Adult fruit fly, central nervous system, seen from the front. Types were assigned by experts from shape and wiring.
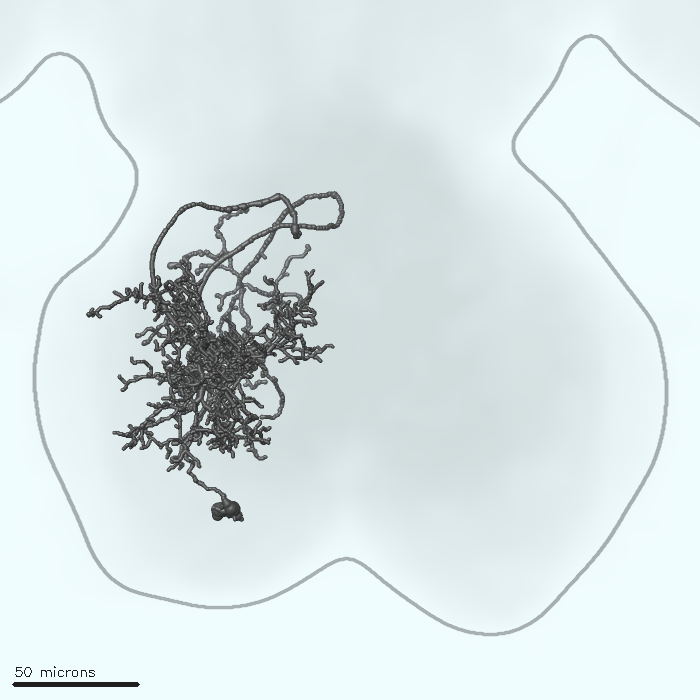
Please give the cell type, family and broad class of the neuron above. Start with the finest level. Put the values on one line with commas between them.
IN12A003, hemilineage 12A, nerve-cord intrinsic neuron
